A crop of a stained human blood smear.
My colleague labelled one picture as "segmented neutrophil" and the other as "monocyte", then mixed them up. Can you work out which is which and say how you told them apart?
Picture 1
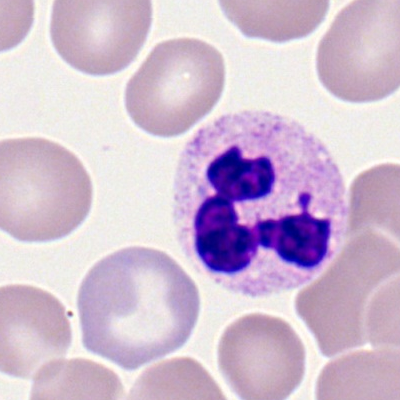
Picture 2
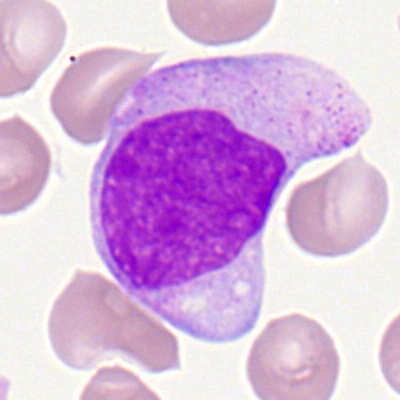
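Picture 1 shows a segmented neutrophil, and picture 2 a monocyte.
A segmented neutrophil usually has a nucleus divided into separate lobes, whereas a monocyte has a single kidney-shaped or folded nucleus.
In keeping with this, the nucleus in picture 1 is divided into three separate lobes, while the one in picture 2 is a single unlobed mass set toward the left side of the cell.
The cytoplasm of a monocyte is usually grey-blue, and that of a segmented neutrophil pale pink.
Accordingly, picture 1 has plentiful pale pinkish-lilac cytoplasm, and picture 2 a pale greyish-lilac blue one. Fine granules occur in both: small and lilac throughout the cytoplasm in picture 1, reddish-purple and most numerous toward the upper right in picture 2. Picture 2 also has a few small pale clear spots in the cytoplasm below the nucleus, while in picture 1 a small knob sticks up from the top edge of the right-hand lobe.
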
